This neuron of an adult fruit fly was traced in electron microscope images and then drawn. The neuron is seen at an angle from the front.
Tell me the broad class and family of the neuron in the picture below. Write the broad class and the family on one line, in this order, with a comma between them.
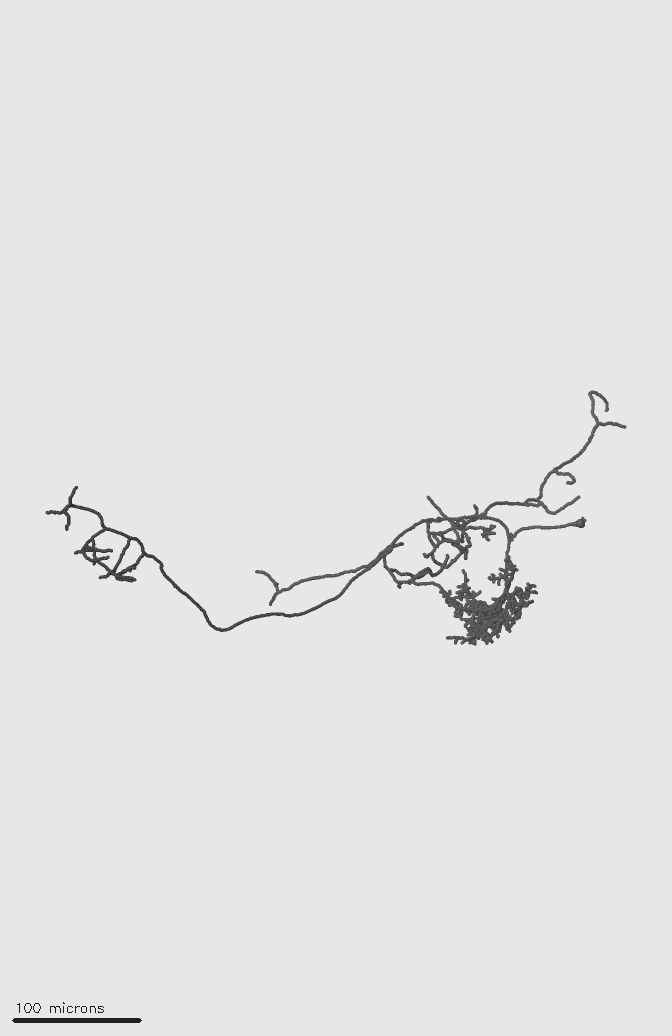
ascending neuron, hemilineage 23B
